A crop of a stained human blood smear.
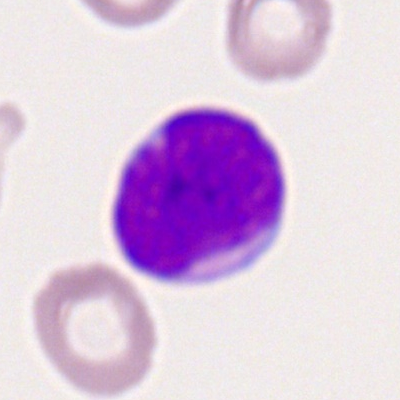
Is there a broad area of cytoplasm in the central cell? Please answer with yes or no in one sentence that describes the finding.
No, its cytoplasm is scant rather than broad.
